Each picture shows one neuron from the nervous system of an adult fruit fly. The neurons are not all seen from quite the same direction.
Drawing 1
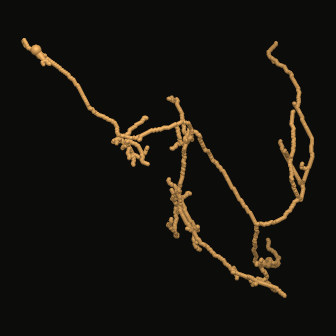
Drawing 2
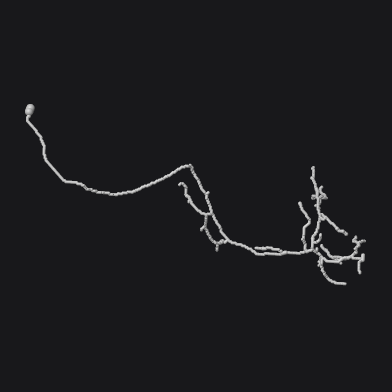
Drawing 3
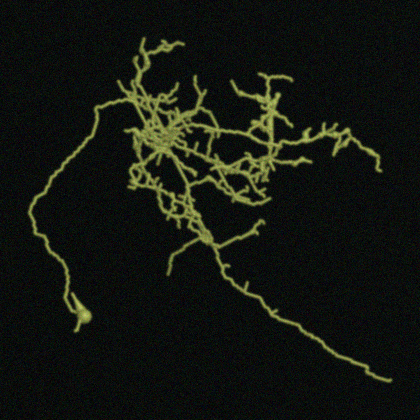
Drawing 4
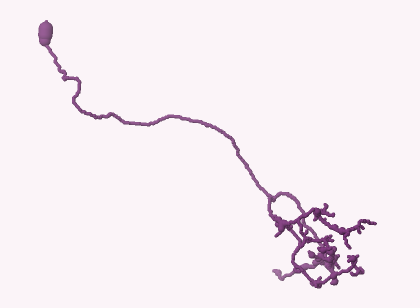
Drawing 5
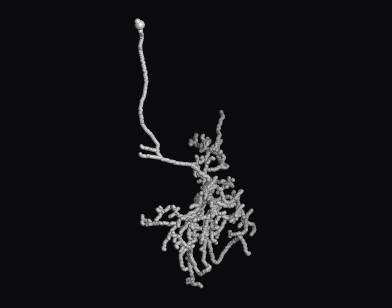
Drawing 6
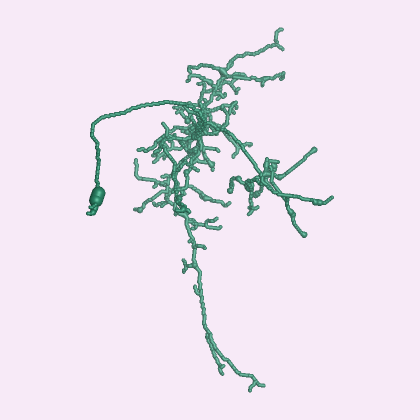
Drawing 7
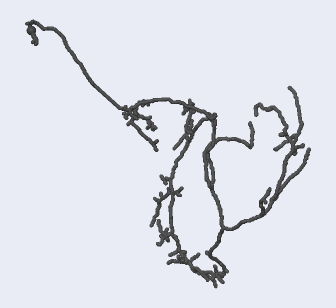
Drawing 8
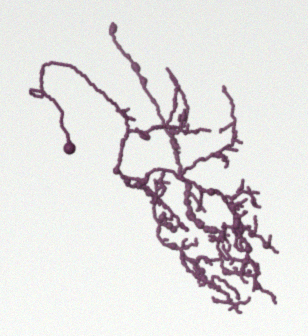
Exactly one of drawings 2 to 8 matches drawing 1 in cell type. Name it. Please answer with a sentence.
Drawing 7 shows a neuron of the same cell type.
